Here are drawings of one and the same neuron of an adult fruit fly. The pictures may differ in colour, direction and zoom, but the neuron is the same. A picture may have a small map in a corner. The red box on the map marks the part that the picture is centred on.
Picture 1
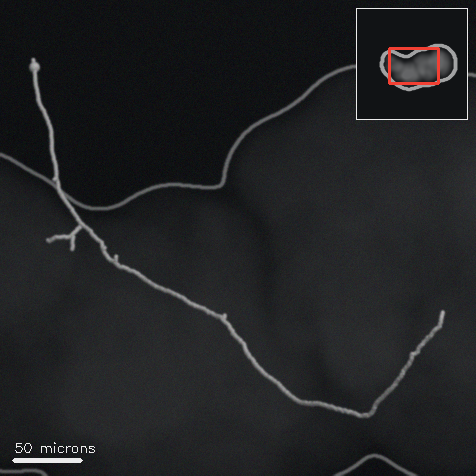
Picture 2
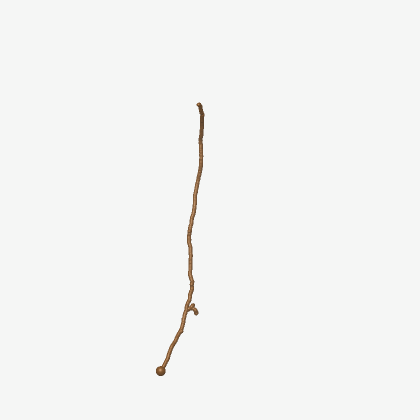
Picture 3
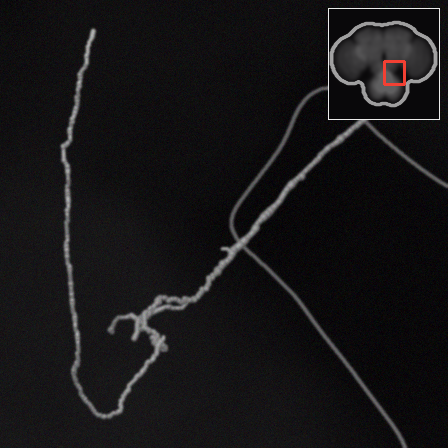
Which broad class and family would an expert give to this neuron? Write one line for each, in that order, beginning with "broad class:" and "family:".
broad class: sensory neuron ascending to the brain
family: class mechanosensory proprioceptive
